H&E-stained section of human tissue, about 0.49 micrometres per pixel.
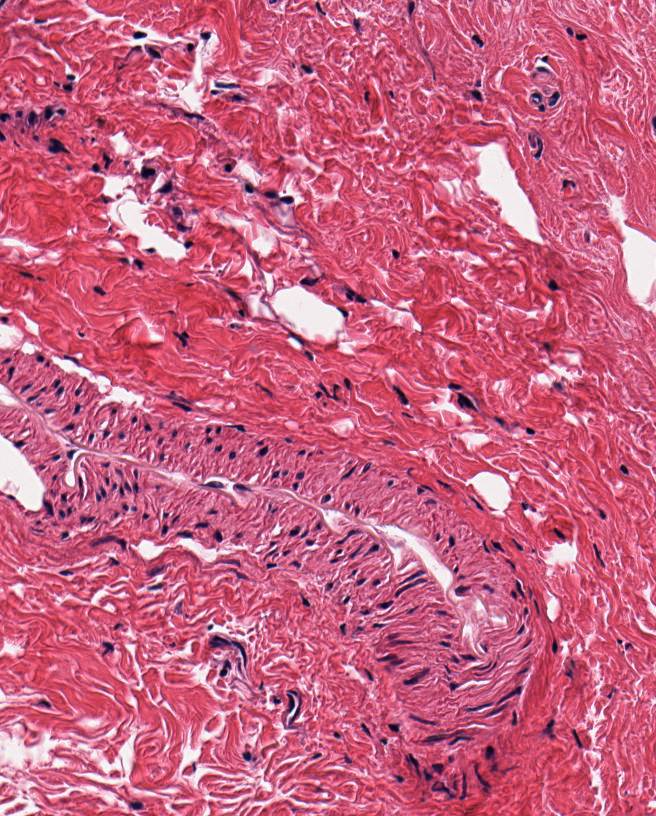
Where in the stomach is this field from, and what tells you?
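The field shows dense connective tissue. Most of it is dense, wavy, deep pink collagen bundles running in varied directions.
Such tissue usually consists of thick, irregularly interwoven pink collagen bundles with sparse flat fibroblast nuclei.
A more cellular band runs diagonally from the left edge towards the lower right, where its spindle cells curve into a whorled, rounded arrangement. Outside that band, cells are sparse, with small dark spindle nuclei scattered between the collagen bundles.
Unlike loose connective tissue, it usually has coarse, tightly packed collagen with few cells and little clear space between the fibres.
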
